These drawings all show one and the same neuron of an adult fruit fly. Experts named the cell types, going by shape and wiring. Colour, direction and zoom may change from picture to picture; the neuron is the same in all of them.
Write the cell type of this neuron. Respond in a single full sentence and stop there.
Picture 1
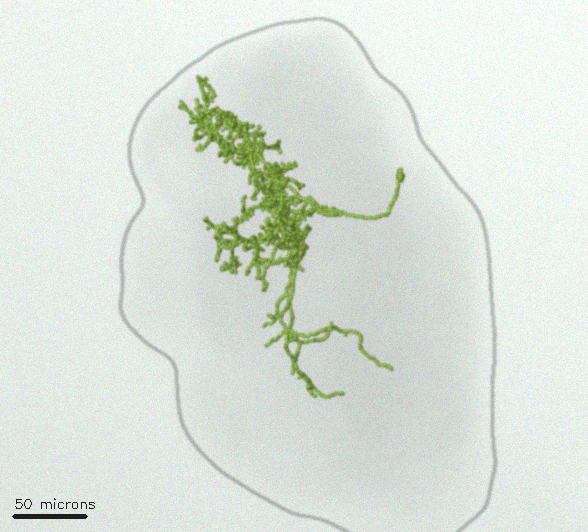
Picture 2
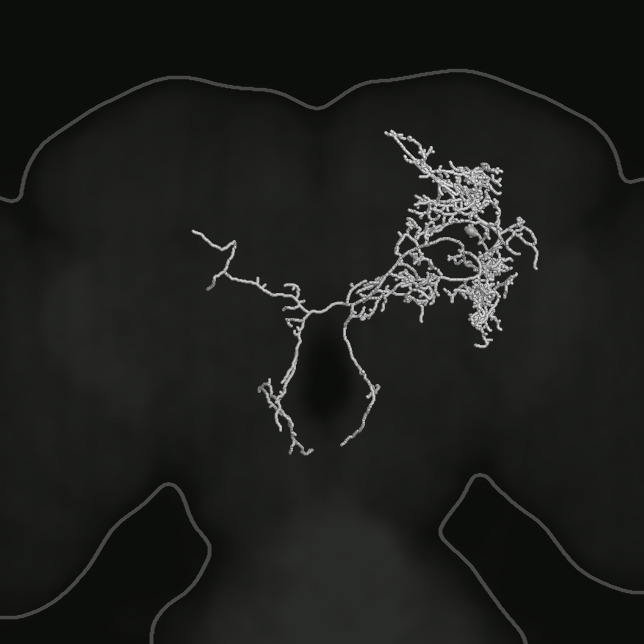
Regarding its cell type, the neuron is AVLP714m.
